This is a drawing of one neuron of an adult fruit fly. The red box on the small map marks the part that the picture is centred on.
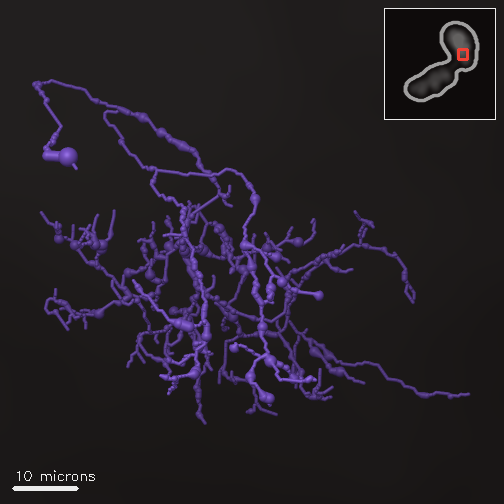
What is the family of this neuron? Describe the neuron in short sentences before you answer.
From left to right in the picture it spans about 70 microns. The picture shows dozens of branch ends. Its broad class is optic-lobe intrinsic neuron. The family is Li.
